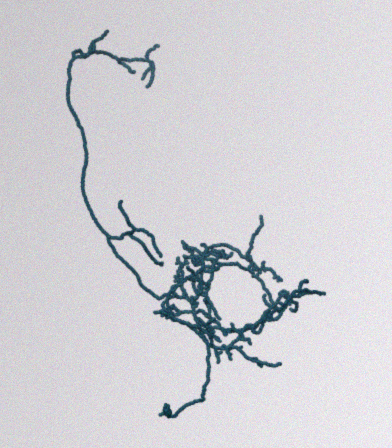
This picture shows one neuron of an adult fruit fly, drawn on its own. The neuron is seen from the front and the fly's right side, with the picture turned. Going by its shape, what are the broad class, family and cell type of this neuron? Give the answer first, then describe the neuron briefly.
This is a central-brain intrinsic neuron. Its family is hemilineage SLPal2. The cell type is AVLP704m. As drawn here it is taller than it is wide.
